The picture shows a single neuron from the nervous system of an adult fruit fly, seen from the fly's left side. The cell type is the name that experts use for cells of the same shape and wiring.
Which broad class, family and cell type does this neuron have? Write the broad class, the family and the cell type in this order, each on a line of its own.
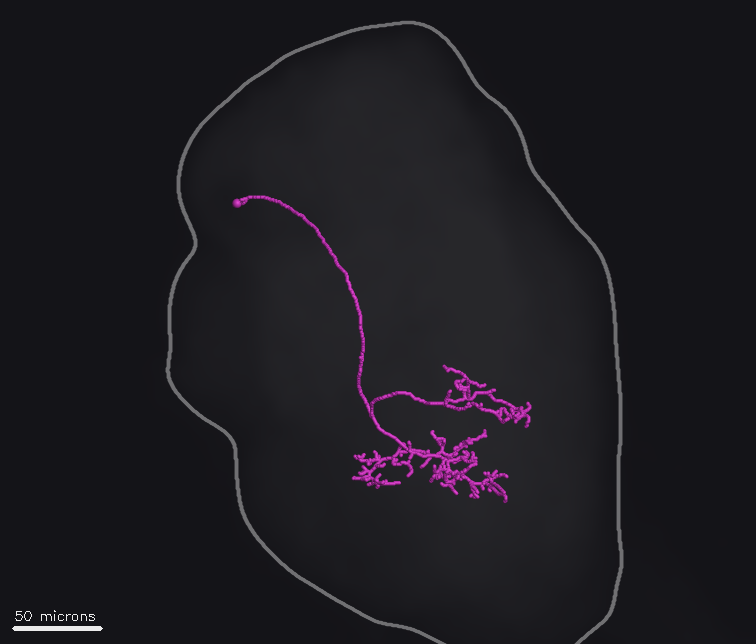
central-brain intrinsic neuron
hemilineage WEDd1
SAD005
